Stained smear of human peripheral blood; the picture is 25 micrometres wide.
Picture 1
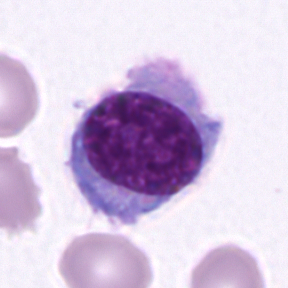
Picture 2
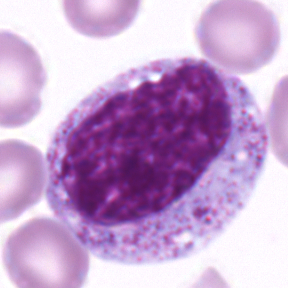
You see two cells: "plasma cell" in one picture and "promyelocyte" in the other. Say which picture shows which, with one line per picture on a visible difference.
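Picture 1 – plasma cell. No distinct granules can be seen in the cytoplasm.
Picture 2 – promyelocyte. Many fine red-purple granules are scattered through the cytoplasm.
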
